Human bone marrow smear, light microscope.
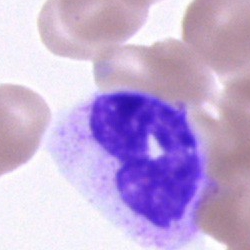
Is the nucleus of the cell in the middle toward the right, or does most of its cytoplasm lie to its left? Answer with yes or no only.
Yes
